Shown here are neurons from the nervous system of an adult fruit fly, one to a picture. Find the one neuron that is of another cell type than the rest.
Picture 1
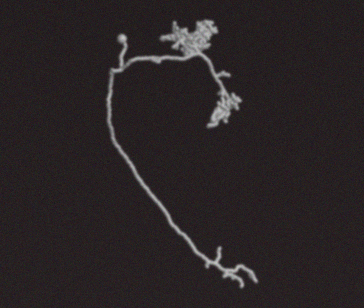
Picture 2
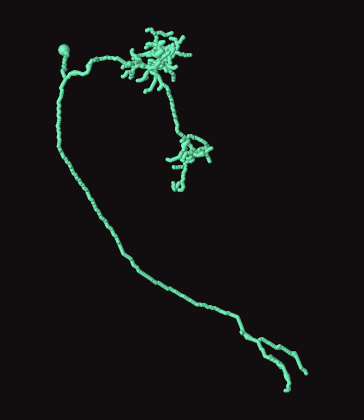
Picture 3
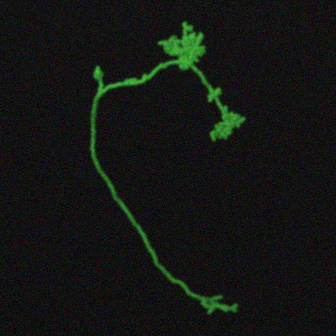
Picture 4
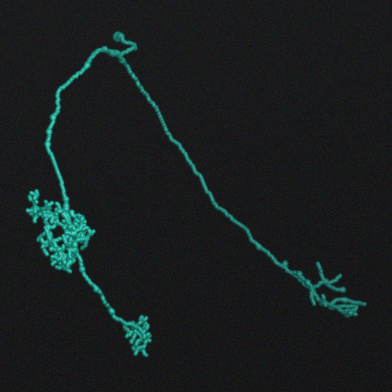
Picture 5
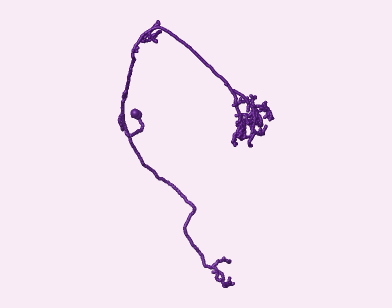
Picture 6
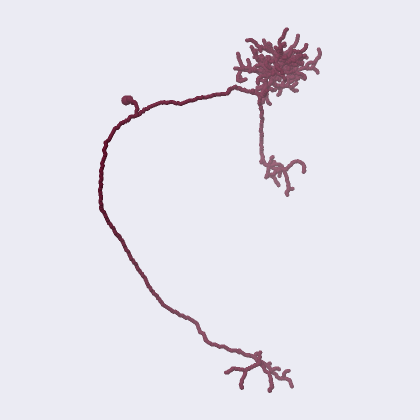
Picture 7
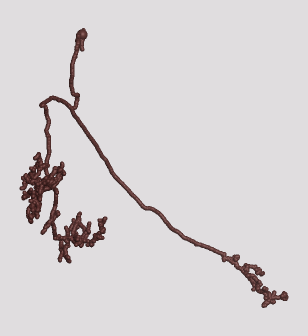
Picture 5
